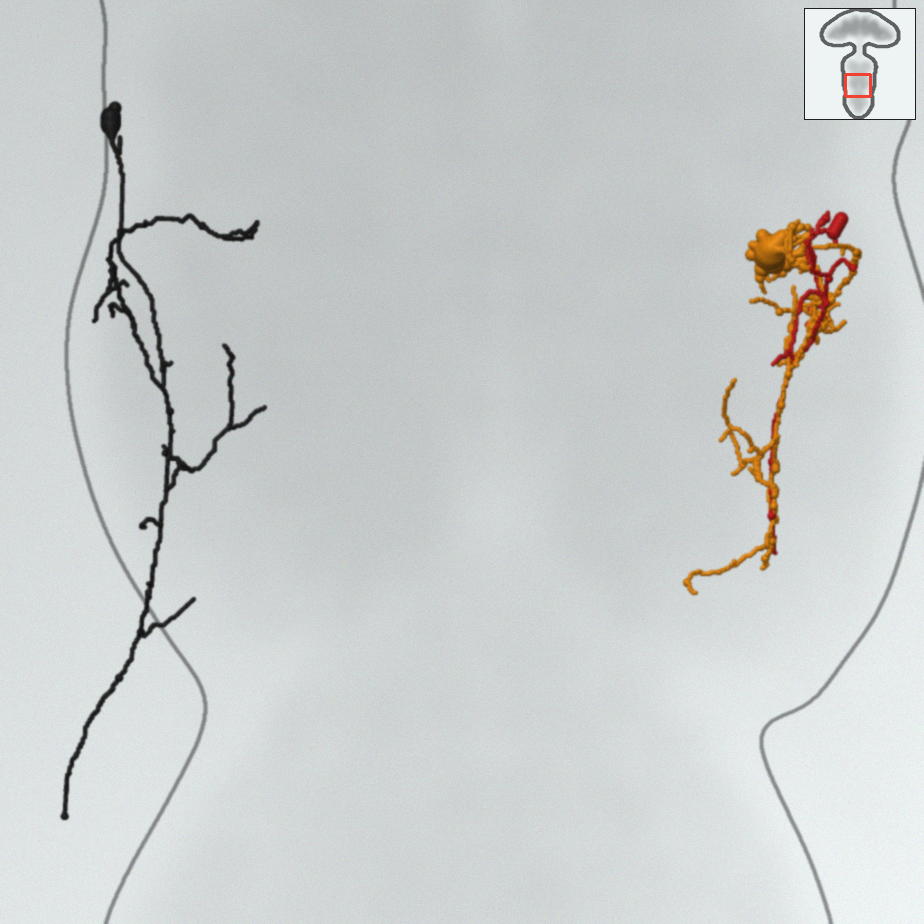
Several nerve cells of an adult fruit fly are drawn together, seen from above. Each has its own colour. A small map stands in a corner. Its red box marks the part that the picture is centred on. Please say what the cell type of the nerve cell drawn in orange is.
MNml80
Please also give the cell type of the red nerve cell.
MNml78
